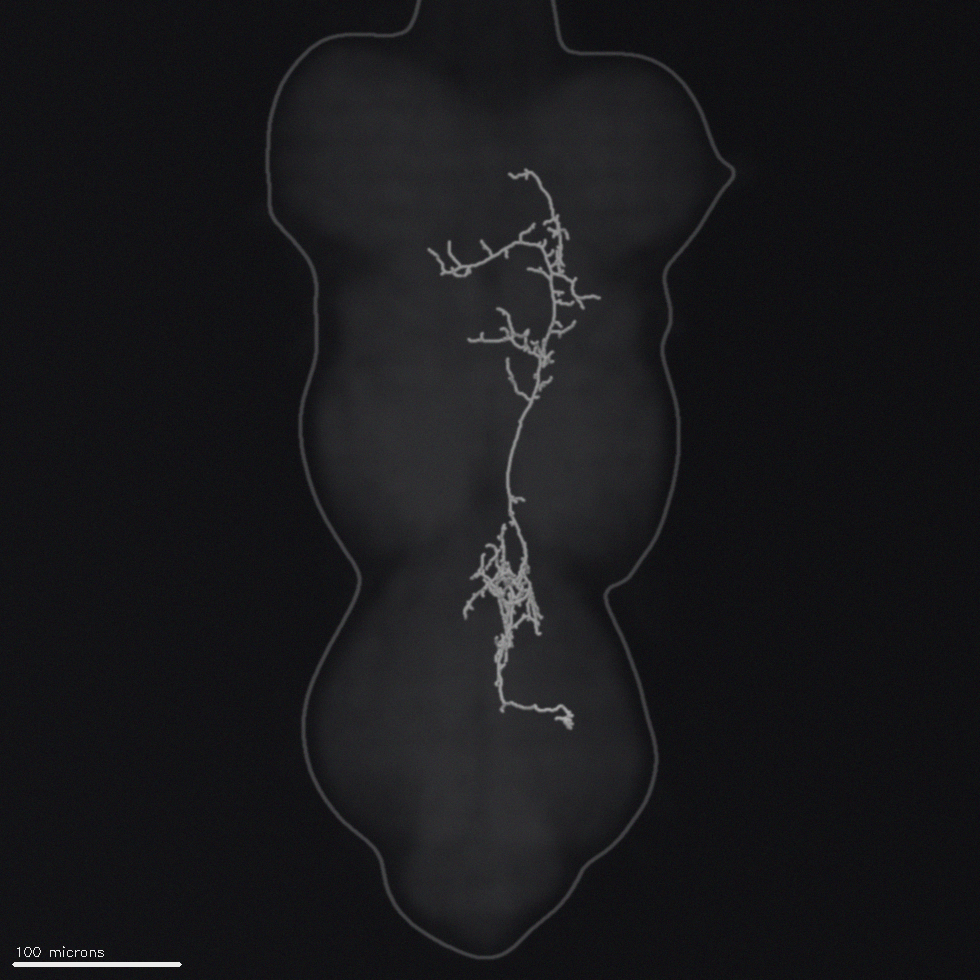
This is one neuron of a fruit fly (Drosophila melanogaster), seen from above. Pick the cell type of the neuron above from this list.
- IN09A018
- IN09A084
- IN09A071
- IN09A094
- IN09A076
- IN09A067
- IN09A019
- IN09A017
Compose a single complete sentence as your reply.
To the cell type IN09A019 belongs this neuron.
